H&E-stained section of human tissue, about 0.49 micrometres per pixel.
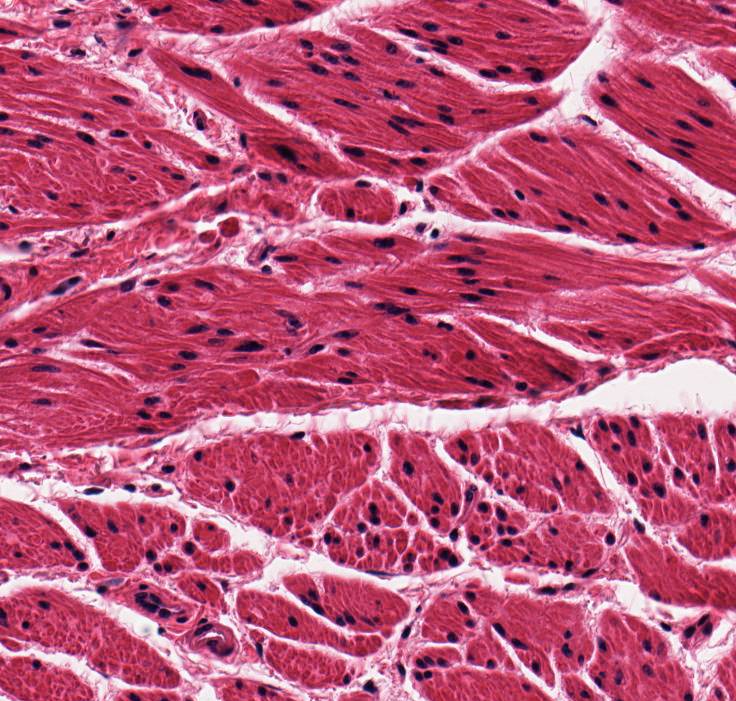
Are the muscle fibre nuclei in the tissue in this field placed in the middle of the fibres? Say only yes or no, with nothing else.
Yes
